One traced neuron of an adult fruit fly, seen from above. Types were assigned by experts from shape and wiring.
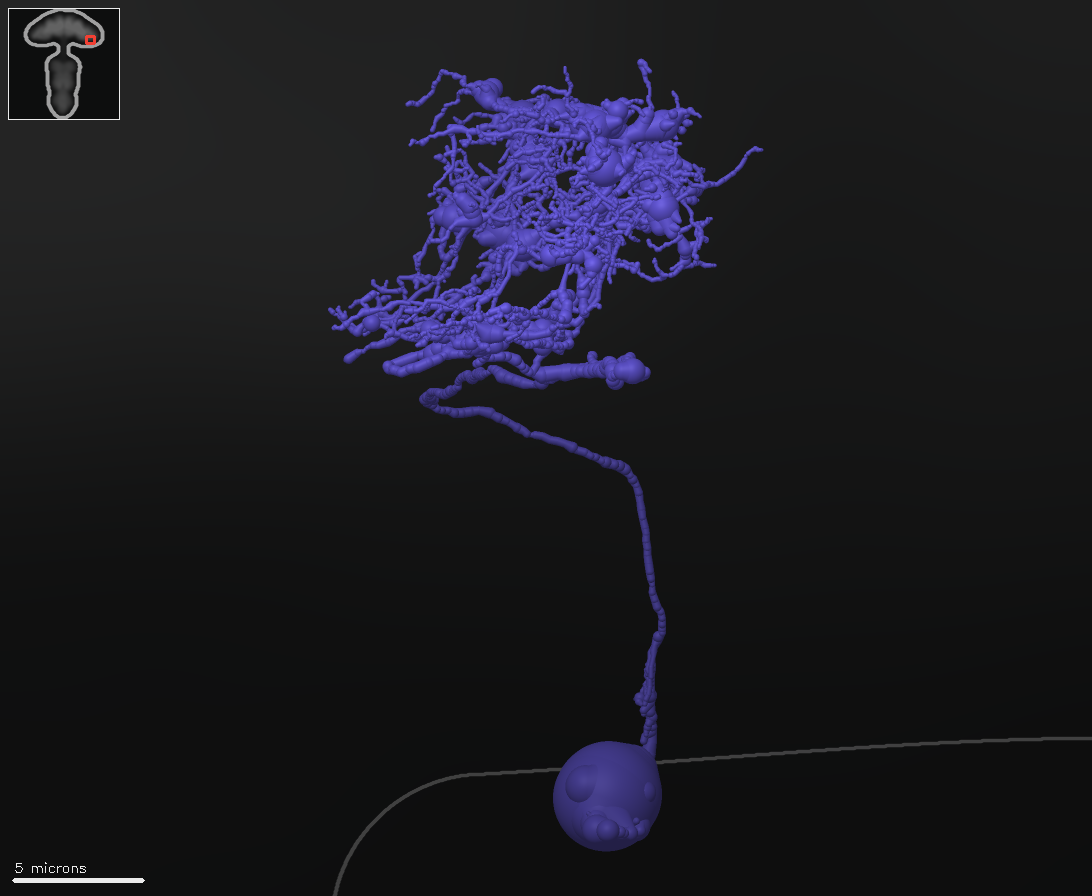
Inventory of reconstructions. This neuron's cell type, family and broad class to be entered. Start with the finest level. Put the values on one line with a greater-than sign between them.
LPi3a > LPi > optic-lobe intrinsic neuron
